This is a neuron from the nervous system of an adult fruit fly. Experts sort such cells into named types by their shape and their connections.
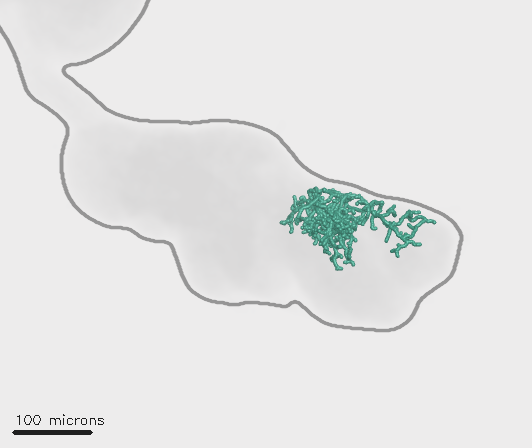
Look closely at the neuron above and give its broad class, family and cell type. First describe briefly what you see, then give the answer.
The drawing shows no cell body. By the scale bar it is about 200 microns wide in this view. This is a nerve-cord intrinsic neuron. Its family is hemilineage 12A. Its cell type is IN12A024.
